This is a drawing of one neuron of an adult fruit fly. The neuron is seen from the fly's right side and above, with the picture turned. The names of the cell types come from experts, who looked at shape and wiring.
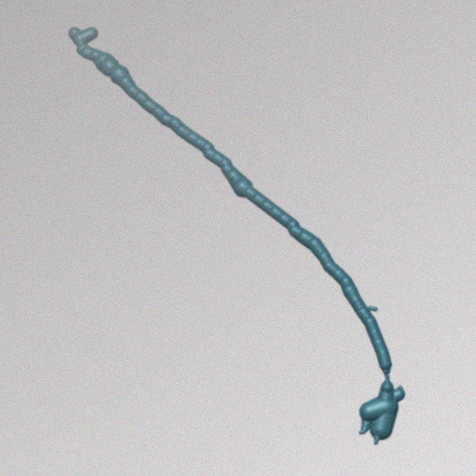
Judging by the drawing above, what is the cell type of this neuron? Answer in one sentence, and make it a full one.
The cell type that fits this neuron is L2.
